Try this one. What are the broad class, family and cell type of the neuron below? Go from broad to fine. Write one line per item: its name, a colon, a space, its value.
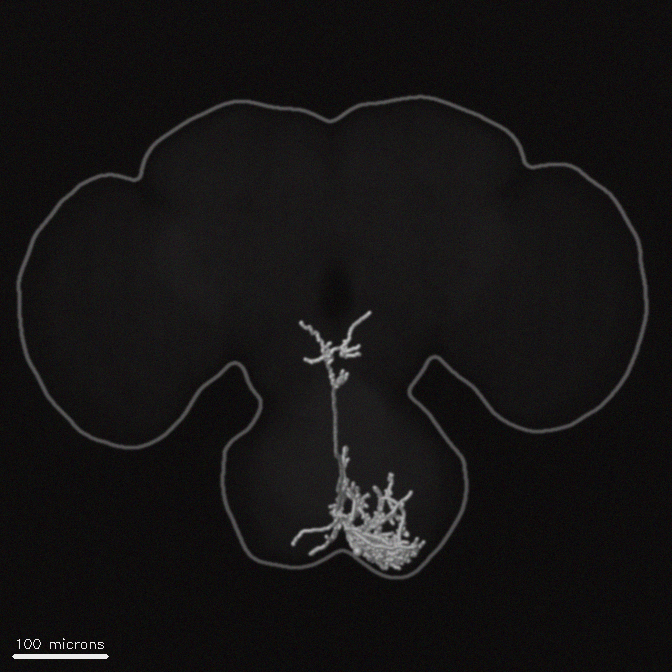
broad class: ascending neuron
family: hemilineage 05B
cell type: AN05B100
